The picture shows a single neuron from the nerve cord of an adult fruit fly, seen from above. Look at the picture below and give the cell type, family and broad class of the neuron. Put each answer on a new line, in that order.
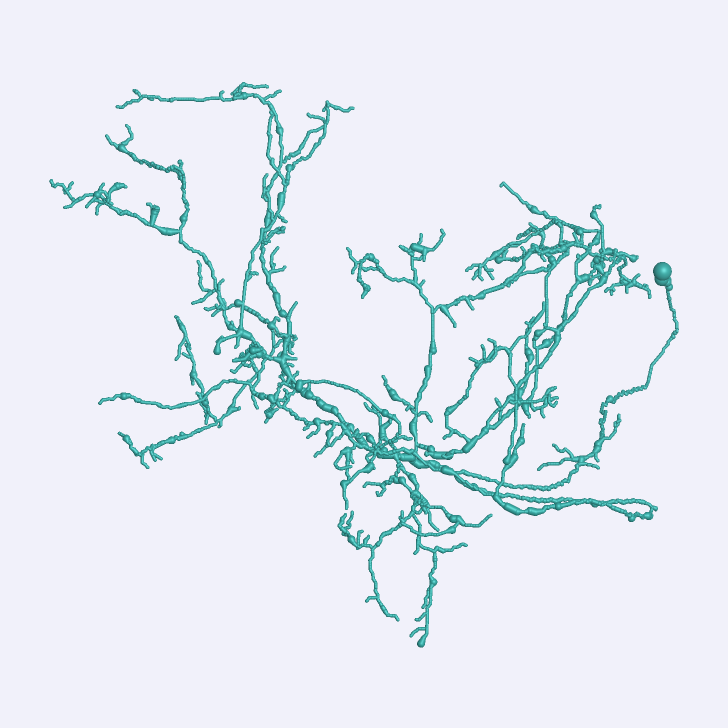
vMS11
hemilineage 08A
nerve-cord intrinsic neuron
